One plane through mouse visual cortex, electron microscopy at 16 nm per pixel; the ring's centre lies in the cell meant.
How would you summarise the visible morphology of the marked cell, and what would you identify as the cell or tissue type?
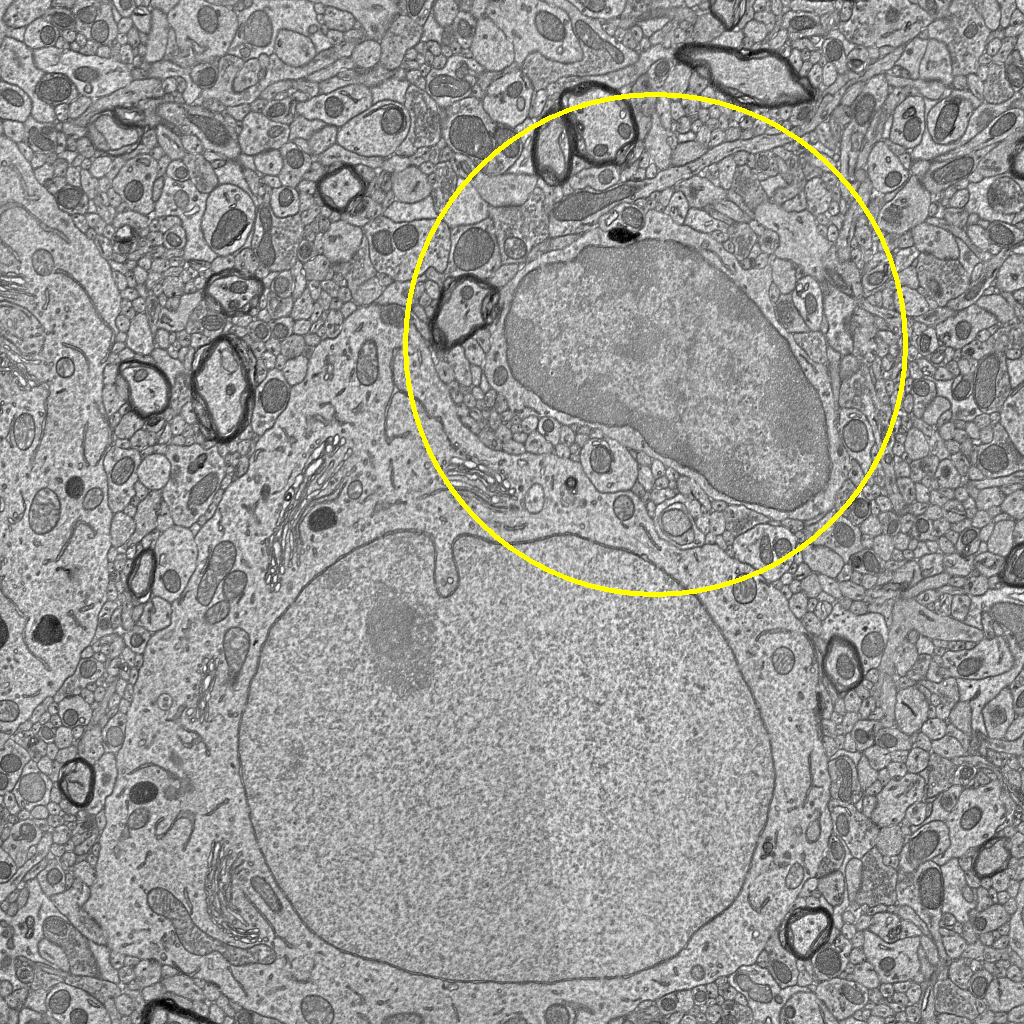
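Shape first: the nucleus is elongated, its long axis running from upper left to lower right. Outline next: smooth, without deep infoldings. Then the nucleolus: none is distinctly visible. Last, one small, very dark body sits against the upper edge of the nucleus. Conclusion: a microglial cell.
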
